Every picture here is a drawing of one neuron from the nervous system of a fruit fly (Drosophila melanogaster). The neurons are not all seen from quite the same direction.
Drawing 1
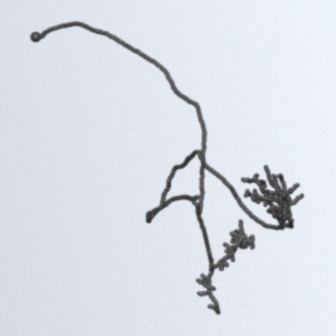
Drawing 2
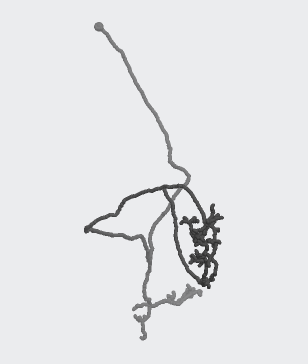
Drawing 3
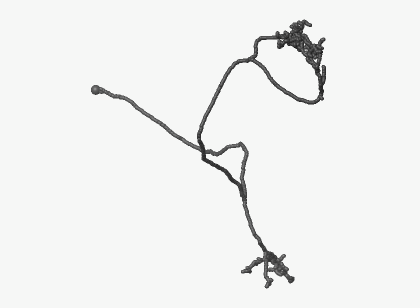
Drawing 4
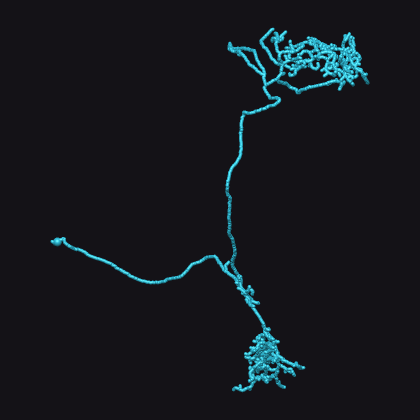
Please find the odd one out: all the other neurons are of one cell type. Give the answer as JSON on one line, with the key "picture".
{"picture": 4}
